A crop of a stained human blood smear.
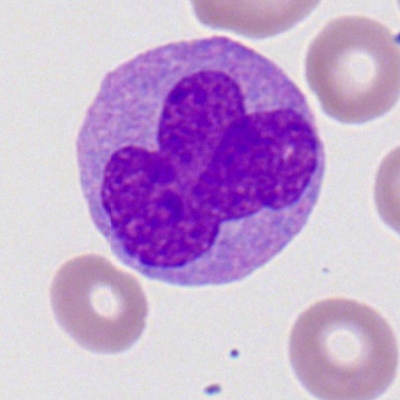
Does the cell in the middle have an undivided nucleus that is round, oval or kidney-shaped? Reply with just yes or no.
No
